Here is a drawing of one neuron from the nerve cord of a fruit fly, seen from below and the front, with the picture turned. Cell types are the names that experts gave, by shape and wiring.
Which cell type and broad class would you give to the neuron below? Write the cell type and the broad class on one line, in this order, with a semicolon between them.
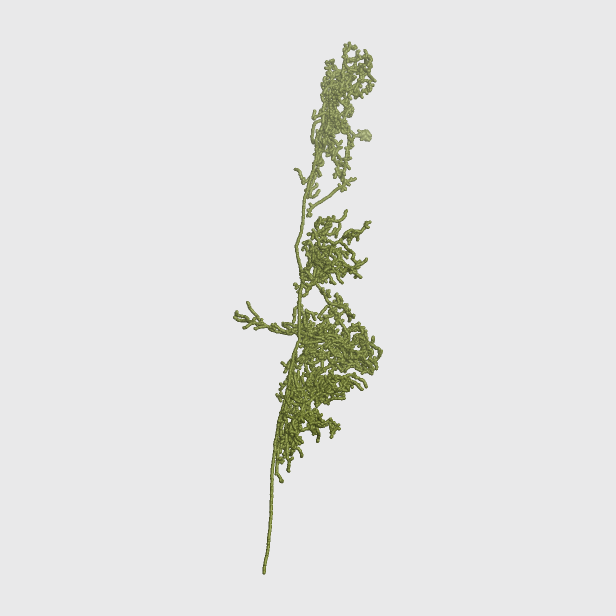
ANXXX013; ascending neuron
